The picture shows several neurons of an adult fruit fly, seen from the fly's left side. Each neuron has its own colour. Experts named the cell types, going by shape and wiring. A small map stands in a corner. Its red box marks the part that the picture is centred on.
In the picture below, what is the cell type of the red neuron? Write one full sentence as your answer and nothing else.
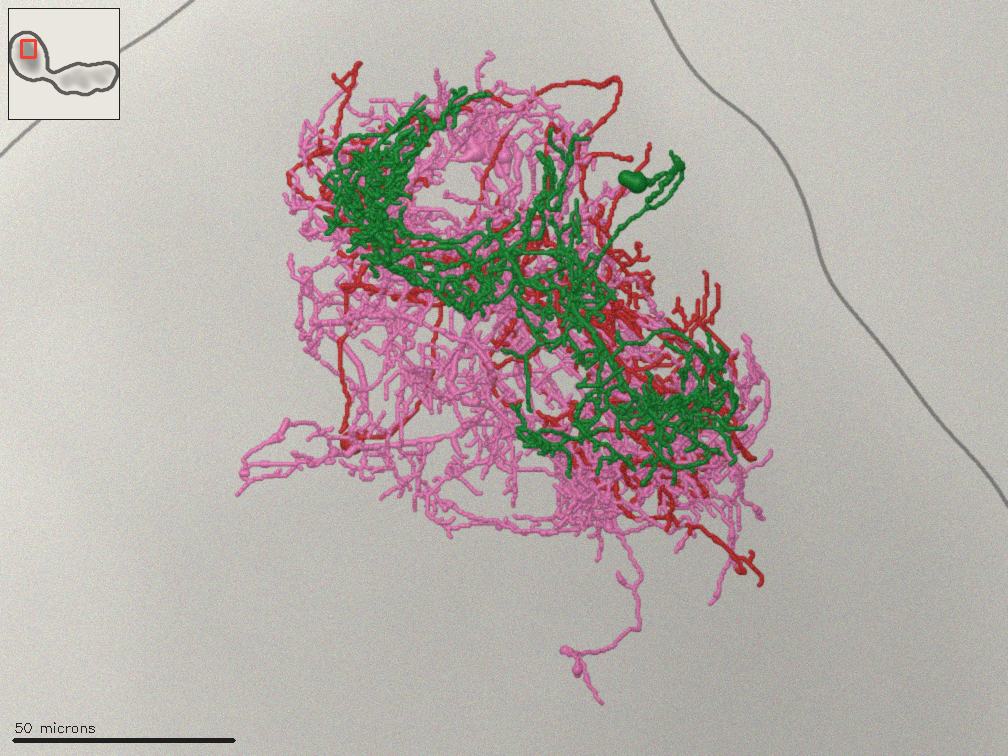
The cell type of the neuron here is SLP080.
